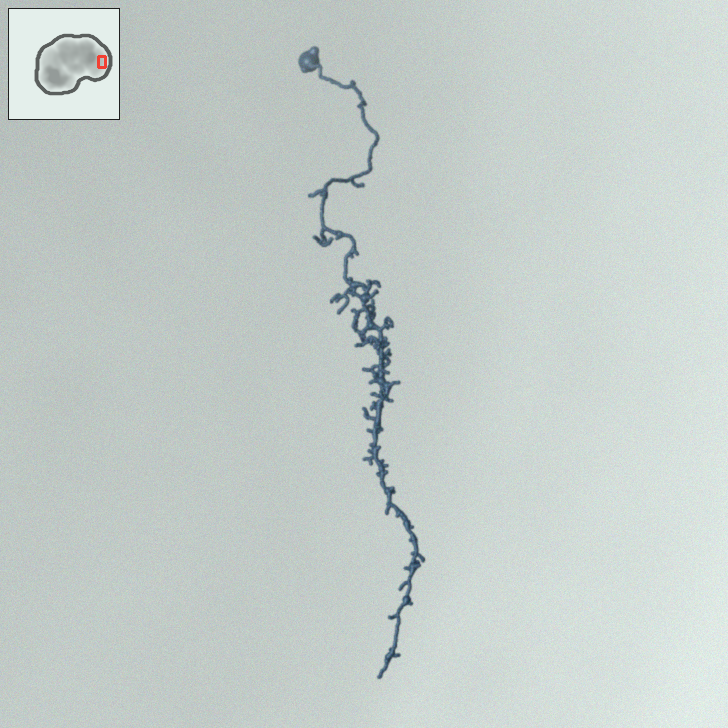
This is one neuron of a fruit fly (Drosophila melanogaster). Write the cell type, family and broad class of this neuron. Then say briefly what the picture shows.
Its cell type is Dm3a. Its family is Dm. This is an optic-lobe intrinsic neuron. The picture shows dozens of branch ends. As drawn here it is more than twice as tall as it is wide.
